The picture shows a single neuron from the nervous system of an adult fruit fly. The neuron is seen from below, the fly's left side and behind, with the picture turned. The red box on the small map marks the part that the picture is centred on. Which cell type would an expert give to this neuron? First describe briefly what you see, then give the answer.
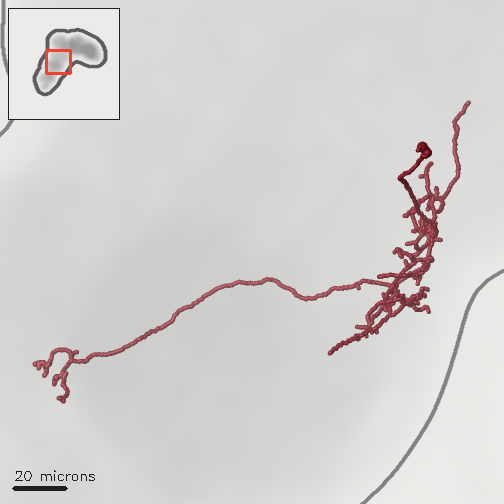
Its cell body lies at the upper right of the picture. By the scale bar it is about 170 microns wide in this view. It is a nerve-cord intrinsic neuron. Its cell type is IN06A075.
